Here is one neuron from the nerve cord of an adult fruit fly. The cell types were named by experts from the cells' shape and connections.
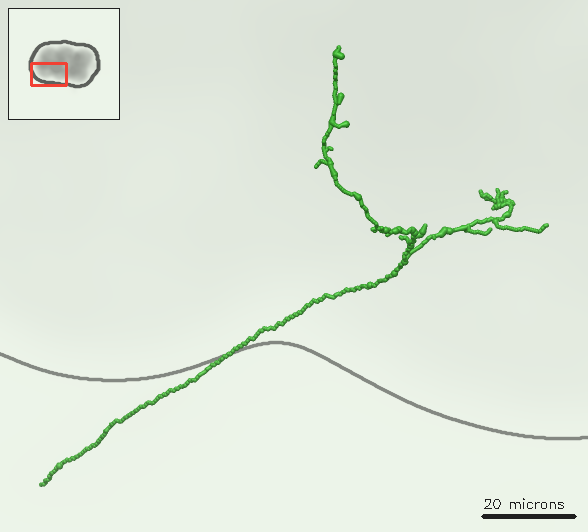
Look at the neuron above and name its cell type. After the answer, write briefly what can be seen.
Its cell type is SNta03. Its broad class is sensory neuron entering the nerve cord. The drawing shows no cell body. By the scale bar it is about 110 microns wide in this view.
